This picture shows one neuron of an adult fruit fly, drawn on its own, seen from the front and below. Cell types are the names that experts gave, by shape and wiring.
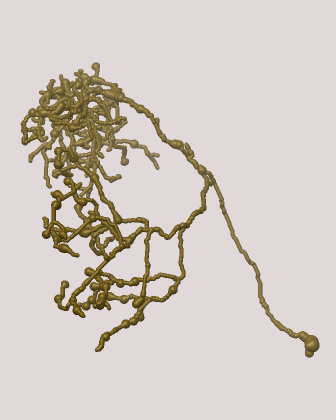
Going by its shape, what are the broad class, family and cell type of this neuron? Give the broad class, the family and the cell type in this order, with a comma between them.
optic-lobe intrinsic neuron, Li, Li13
